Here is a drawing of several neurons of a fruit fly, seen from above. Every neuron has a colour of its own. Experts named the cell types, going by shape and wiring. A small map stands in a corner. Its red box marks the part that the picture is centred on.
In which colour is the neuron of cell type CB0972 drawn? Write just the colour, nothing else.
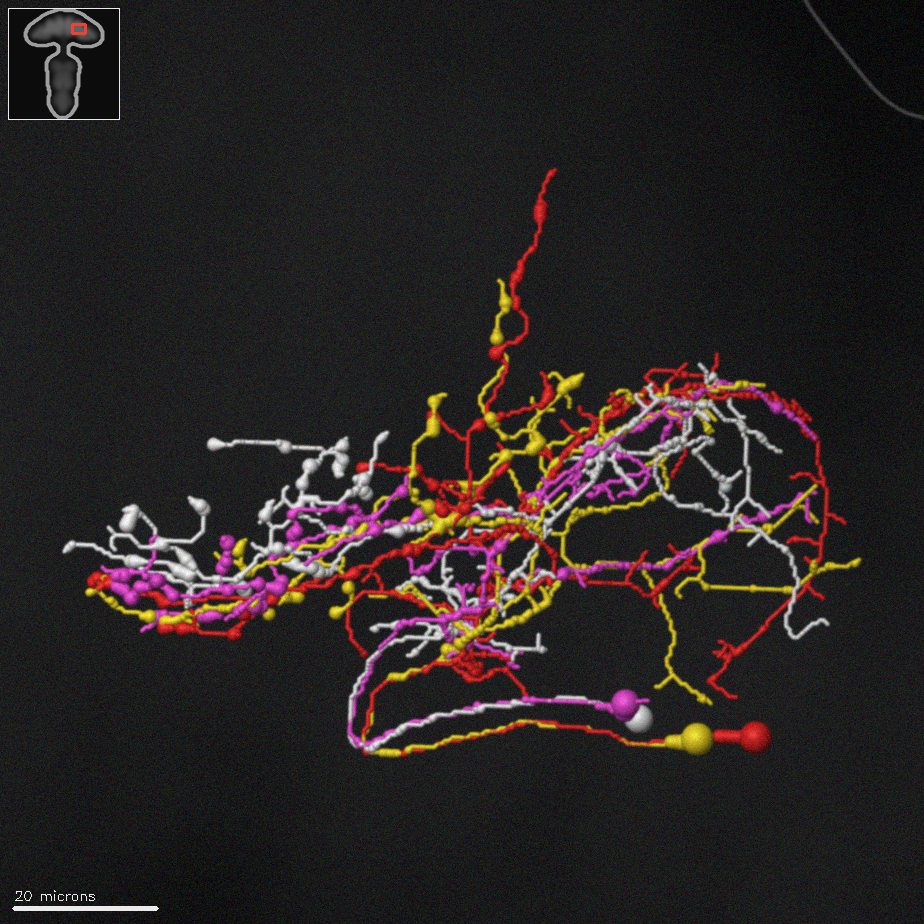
magenta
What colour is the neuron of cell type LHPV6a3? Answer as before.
red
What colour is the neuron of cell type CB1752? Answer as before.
white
